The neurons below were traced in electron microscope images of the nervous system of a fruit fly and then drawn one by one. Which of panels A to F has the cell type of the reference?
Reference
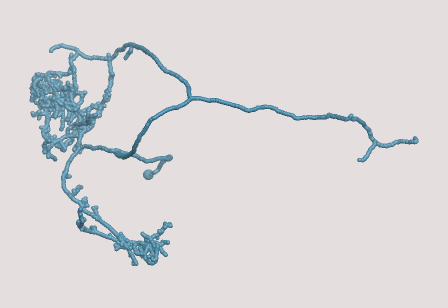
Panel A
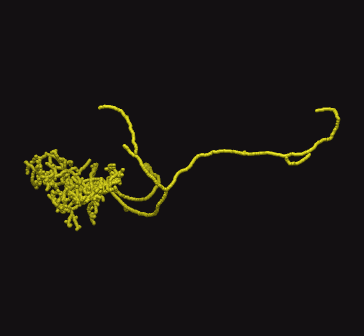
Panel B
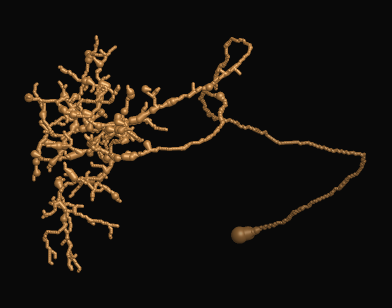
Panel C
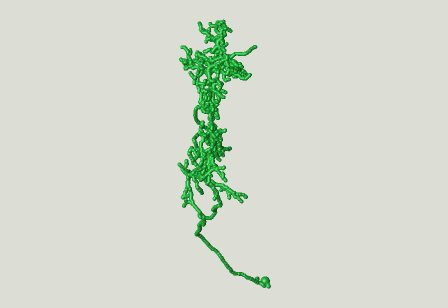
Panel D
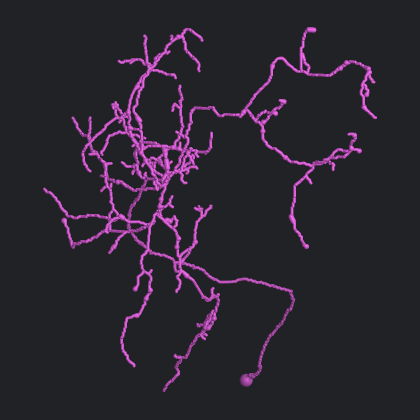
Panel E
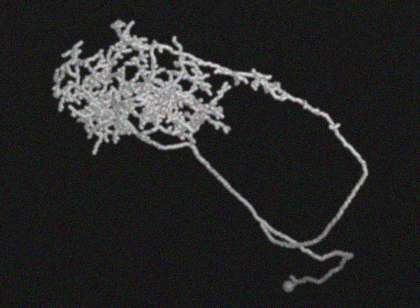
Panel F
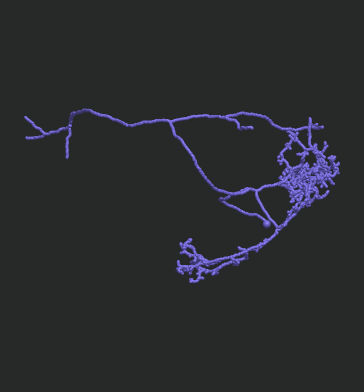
Panel F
